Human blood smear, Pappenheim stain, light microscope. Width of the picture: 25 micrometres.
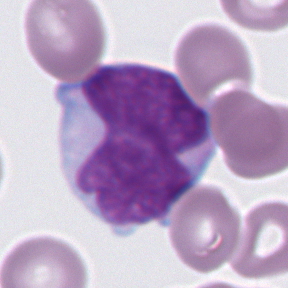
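Atypical promyelocyte, the cell in the middle. Its nucleus seems to fill most of the cell, and the outline looks irregular, with deep notches and folds. The chromatin appears finely mottled purple, not coarsely clumped. Its cytoplasm seems widest on the nucleus's left side.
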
